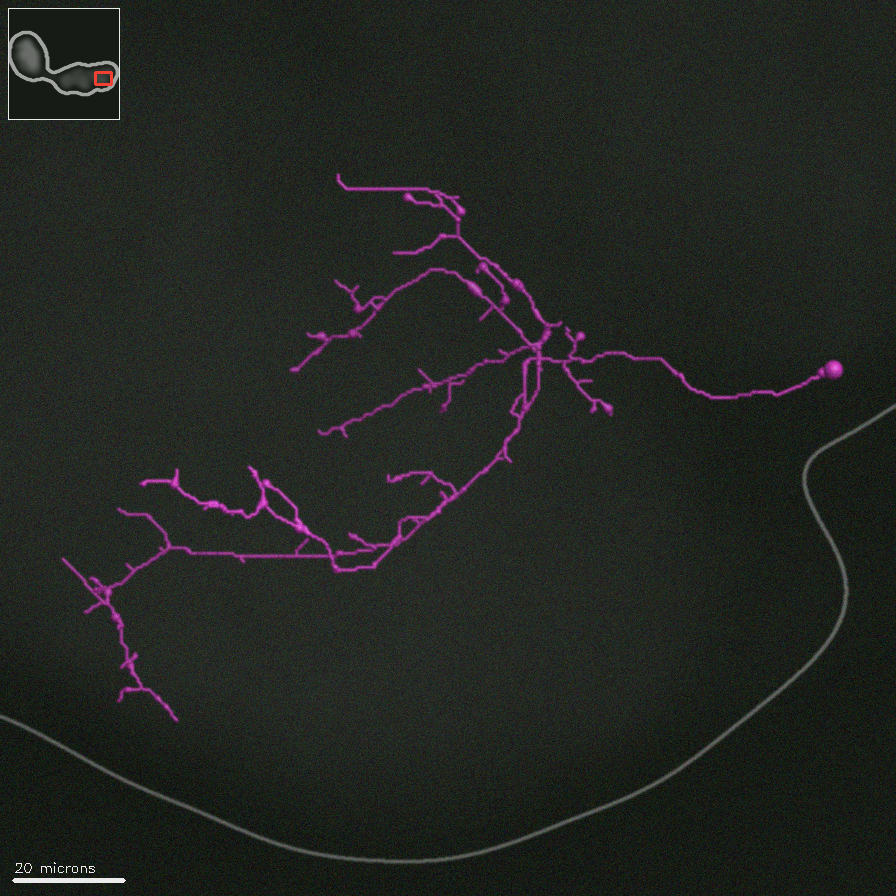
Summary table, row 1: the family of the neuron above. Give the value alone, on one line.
hemilineage 20A.22A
